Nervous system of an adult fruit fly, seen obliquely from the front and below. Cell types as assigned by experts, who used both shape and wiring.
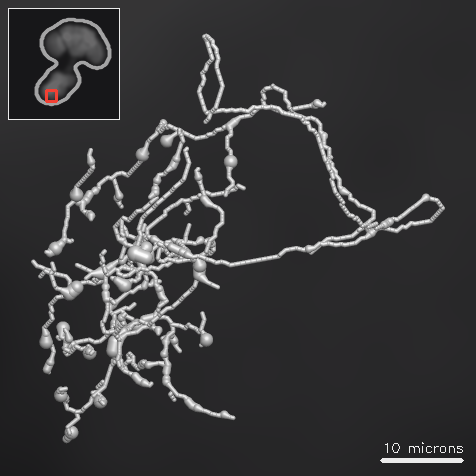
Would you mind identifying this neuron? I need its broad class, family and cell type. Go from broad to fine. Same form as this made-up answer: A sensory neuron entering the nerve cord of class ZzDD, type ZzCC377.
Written: A nerve-cord intrinsic neuron of hemilineage 14A, type IN14A121_a.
